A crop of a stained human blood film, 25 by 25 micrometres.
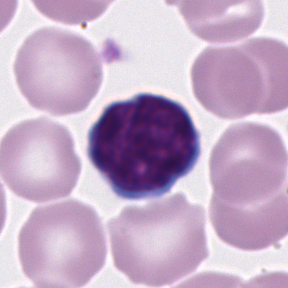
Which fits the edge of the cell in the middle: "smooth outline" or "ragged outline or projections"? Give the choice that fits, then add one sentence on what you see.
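Smooth outline. The cell surface shows no projections.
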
